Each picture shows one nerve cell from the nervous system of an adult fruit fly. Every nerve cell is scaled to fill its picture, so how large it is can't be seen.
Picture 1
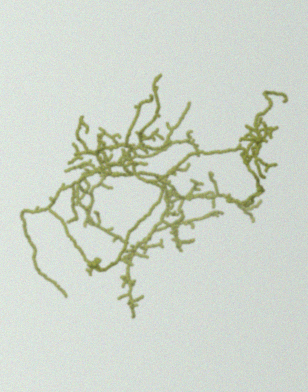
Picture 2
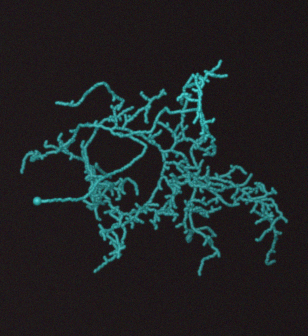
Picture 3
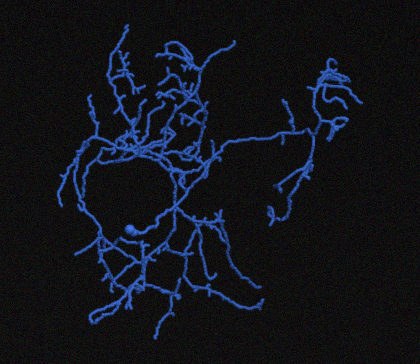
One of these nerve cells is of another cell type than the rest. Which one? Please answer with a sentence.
Picture 2 is the odd one out.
